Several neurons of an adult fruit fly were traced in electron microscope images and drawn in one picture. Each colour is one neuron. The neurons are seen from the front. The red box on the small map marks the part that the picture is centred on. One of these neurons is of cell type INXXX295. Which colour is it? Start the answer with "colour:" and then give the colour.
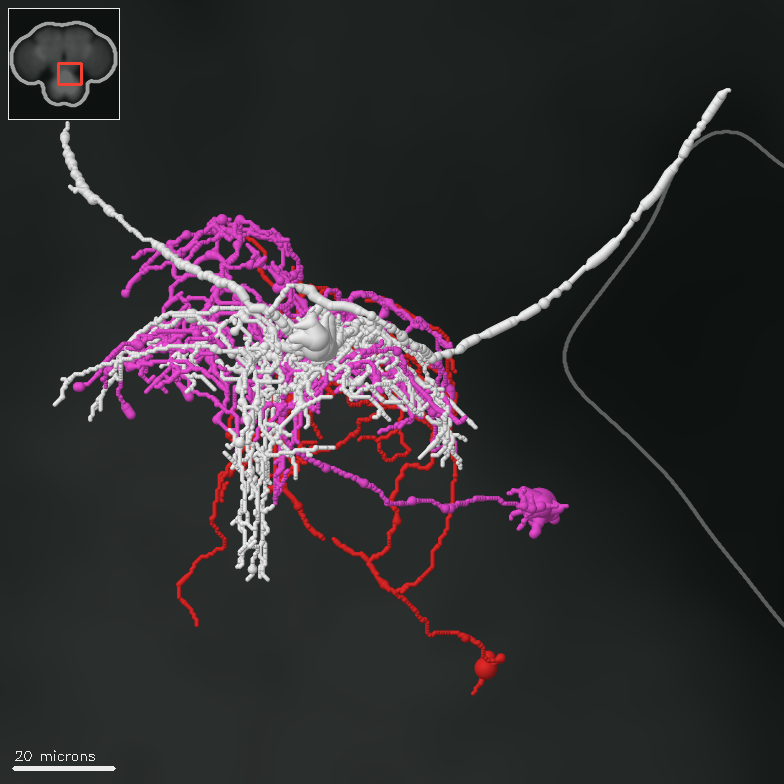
colour: red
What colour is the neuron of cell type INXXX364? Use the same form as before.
colour: magenta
